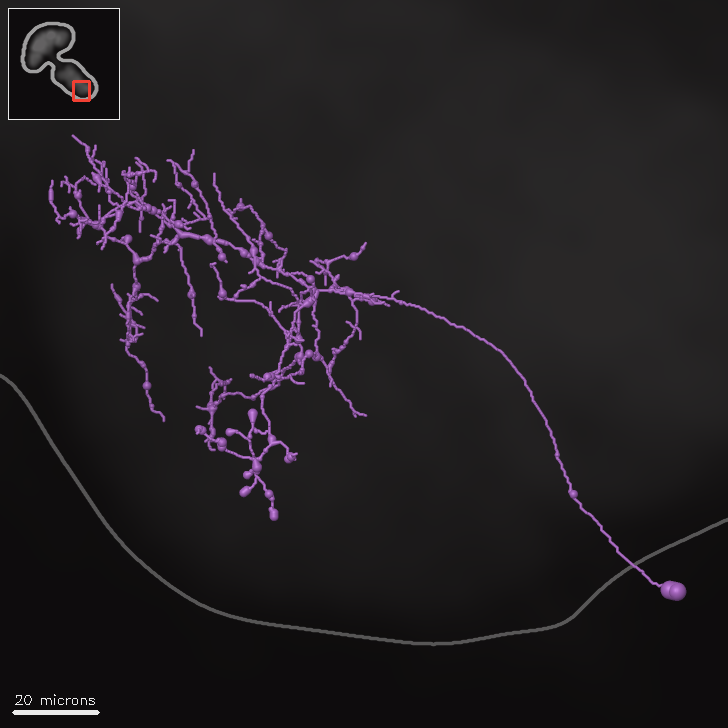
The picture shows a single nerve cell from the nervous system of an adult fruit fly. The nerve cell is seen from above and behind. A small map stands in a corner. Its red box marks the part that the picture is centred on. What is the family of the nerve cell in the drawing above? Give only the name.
hemilineage 04B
